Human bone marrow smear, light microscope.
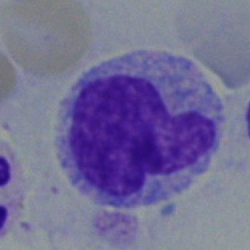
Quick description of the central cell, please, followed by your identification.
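A round, smooth outline encloses this cell. More than half of it is filled by the nucleus, whose chromatin is dark purple and clumped, with paler patches between the clumps. Fine lilac granules lie scattered through the cytoplasm. This is a monocyte.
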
